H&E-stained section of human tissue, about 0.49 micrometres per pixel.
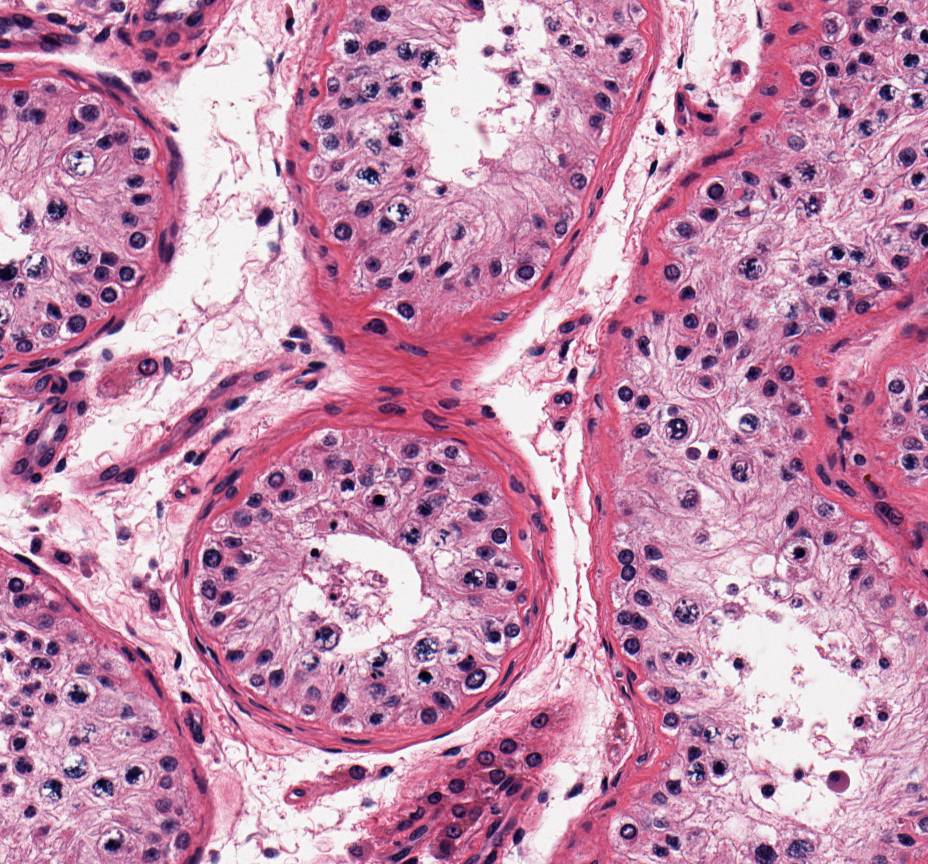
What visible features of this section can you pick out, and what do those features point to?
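Tubules are lined by a stratified epithelium several cells deep. Along its outer, basal edge beside the pink wall runs a row of small round dark nuclei. Large round cells, their nuclei with coarse, clumped dark chromatin, lie scattered through the mid-layers. This is testis.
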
